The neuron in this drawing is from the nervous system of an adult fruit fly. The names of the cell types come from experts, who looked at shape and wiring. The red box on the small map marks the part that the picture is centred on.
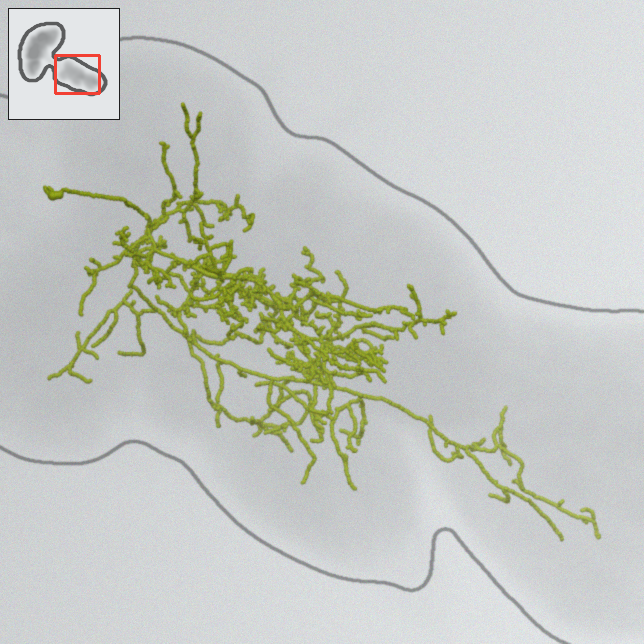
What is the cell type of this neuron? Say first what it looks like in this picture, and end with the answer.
It is in the nerve cord and does not reach the brain. Dozens of branch ends can be seen. Its broad class is nerve-cord intrinsic neuron. It is of cell type IN07B016.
